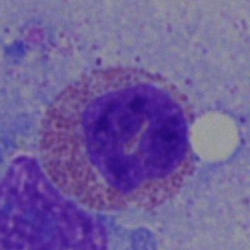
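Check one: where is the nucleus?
Off-centre towards the right, leaving a wider band of cytoplasm on the left.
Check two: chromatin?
Deep purple, with darker clumped patches.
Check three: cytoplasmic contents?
Coarse orange-red granules pack the cytoplasm, filling it all round the nucleus with little clear background left.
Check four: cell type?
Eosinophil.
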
